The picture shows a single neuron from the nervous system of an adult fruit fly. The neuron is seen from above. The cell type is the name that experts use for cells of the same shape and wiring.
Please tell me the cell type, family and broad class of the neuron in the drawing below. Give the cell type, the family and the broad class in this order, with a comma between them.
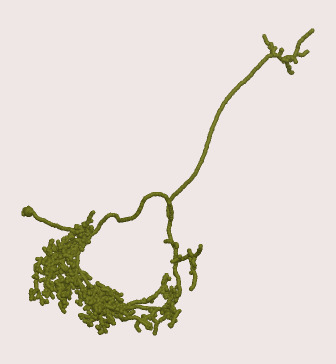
DNge051, DNge, descending neuron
